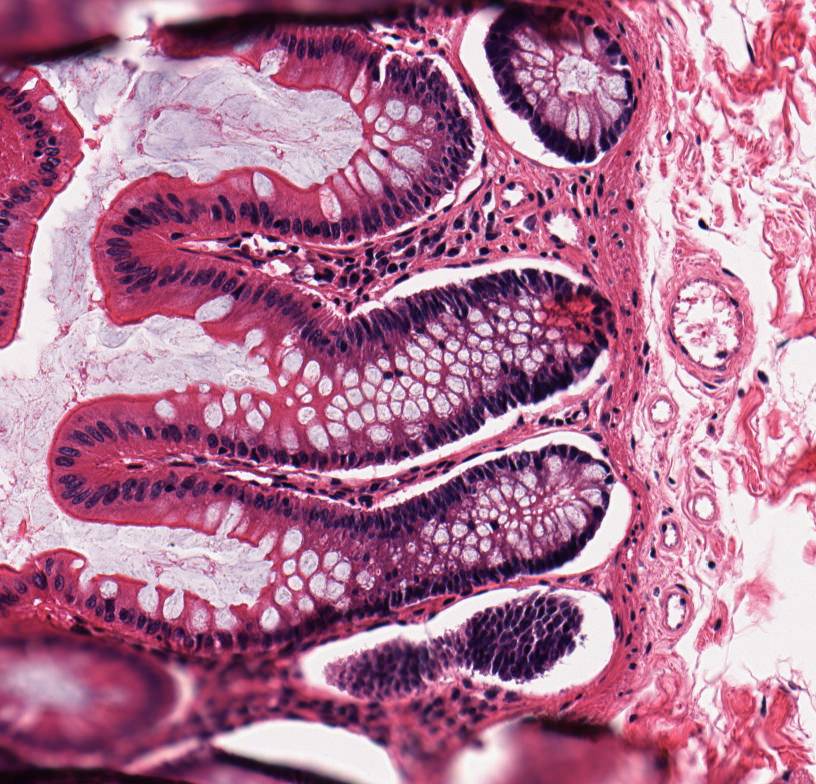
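Transverse colon. Each gland has a single layer of tall columnar cells, dark elongated nuclei near the base. Goblet cells with pale rounded mucin vacuoles appear most crowded in the middle and right-hand parts of the glands. The stroma between is cellular, with many small dark round nuclei. At left, pale grey-blue strands of mucus fill the space.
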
